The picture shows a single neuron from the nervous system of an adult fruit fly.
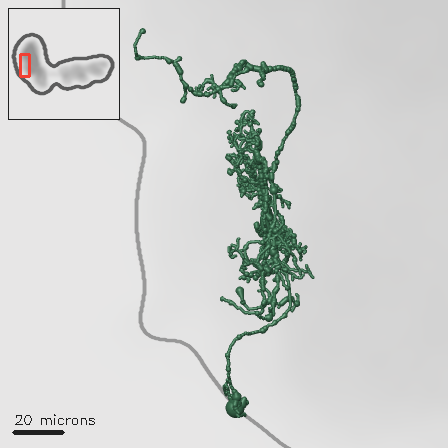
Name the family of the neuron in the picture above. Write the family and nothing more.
hemilineage ALv2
